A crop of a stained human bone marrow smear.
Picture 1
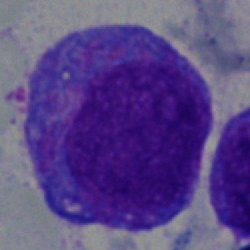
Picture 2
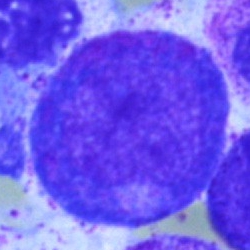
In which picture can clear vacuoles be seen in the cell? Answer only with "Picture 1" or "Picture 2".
Picture 1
